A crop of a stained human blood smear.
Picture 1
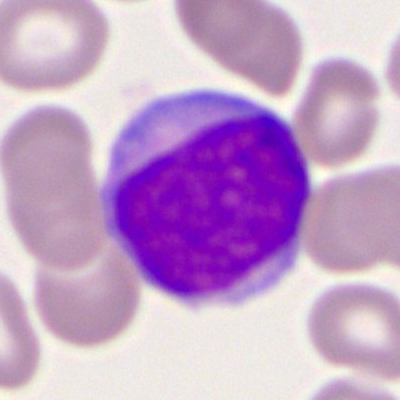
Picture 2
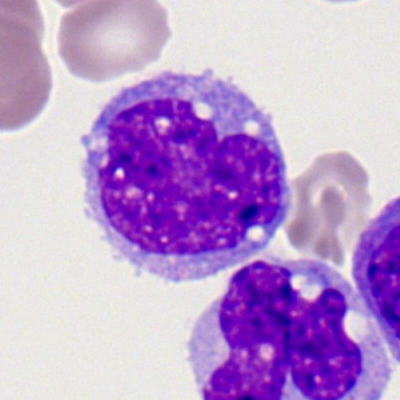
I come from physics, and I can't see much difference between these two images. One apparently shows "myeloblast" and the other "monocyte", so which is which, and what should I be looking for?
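Of the two, the myeloblast is in picture 1 and the monocyte is in picture 2. The myeloblast's chromatin is dark purple and dotted with small pale spots, and no granules are visible in its cytoplasm. The monocyte's large nucleus has a notch at its upper right, which gives it a folded, kidney-like shape.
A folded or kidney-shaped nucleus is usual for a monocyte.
A moderate rim of pale greyish-blue cytoplasm surrounds the monocyte's nucleus. It contains several small, clear, round vacuoles, some lying over the nucleus, and no coarse dark granules.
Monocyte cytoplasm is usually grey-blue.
The monocyte is round overall, with a finely irregular, fuzzy edge. A second nucleated cell with a lobed nucleus touches it at the lower right. Red cells lie against the myeloblast on its left and right sides.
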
